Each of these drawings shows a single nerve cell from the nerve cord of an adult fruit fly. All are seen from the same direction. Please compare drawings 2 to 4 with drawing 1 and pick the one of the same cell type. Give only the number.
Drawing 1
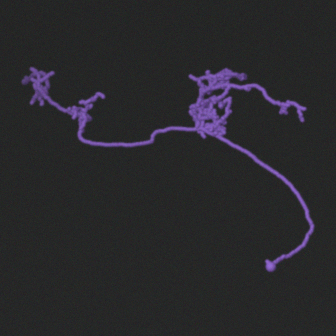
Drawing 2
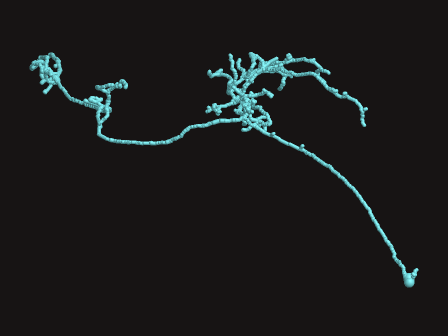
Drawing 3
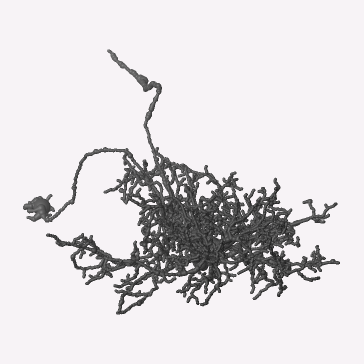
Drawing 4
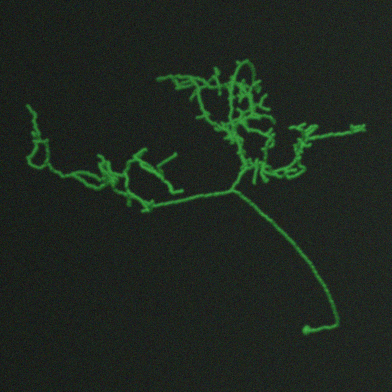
2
